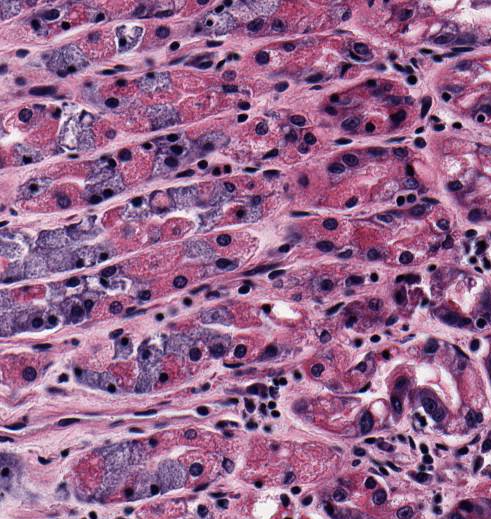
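Stomach. Closely packed elongated glands run side by side roughly horizontally across most of the field, separated by thin strands of stroma. Parietal cells, the commonest gland cells, are large, with bright pink cytoplasm and a single round central nucleus. Chief cells with purple-blue granular cytoplasm form patches within the glands, mostly in the left half of the field. Narrow lumina show only as small scattered clear slits.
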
